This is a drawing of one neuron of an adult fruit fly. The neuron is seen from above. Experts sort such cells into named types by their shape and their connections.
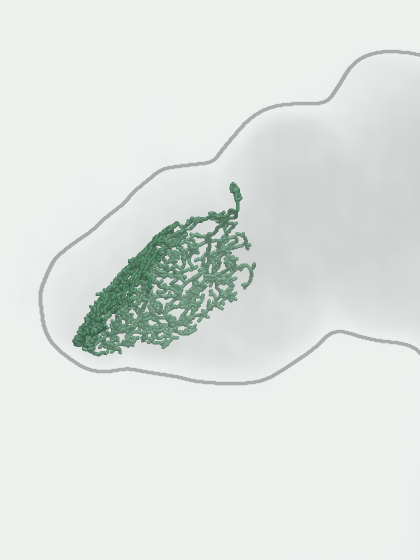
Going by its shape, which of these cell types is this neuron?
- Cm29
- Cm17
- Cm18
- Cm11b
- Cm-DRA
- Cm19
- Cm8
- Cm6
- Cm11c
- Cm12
Cm29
